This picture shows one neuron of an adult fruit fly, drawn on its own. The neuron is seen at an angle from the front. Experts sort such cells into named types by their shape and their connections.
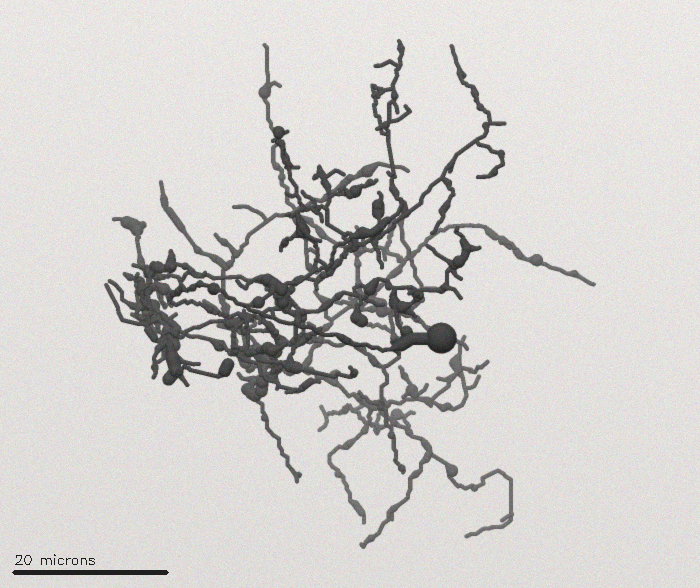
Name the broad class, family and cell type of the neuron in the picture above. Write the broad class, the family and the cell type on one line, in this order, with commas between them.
central-brain intrinsic neuron, hemilineage SLPad1_anterior, SLP119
